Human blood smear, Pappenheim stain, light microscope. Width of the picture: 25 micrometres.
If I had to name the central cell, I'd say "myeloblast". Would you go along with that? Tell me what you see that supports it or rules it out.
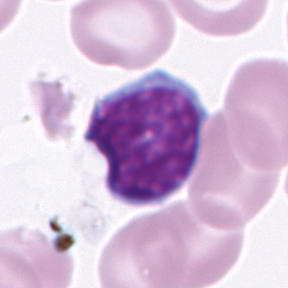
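This is a typical lymphocyte, and the name myeloblast should be rejected. The dark purple chromatin is mottled with lighter patches.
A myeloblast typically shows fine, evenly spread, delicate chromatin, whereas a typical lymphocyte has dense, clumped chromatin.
Such patchy mottling does not match the even spread of a myeloblast. The nucleus, about 10 micrometres across, fills about 80% of the cell's area.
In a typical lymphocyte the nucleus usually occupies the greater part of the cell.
The cytoplasm forms only a narrow pale blue rim, most visible along the top edge, with no vacuoles visible. The cell measures about 12 by 10 micrometres, and its outline has a shallow indentation on the lower-left side.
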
